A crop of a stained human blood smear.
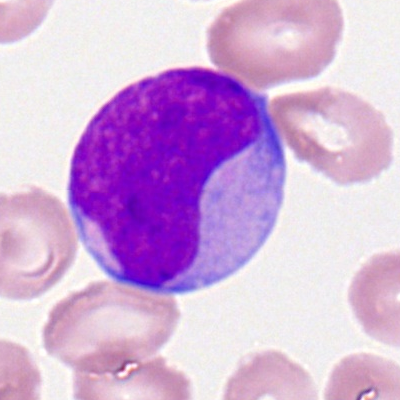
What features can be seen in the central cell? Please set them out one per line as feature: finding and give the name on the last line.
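Nucleus: indented, notch toward the lower right
Extent: nucleus fills most of the cell
Cytoplasm: mostly on the lower right side
Colour: pale greyish-blue cytoplasm
Granules: fine, faint, pinkish
Name: myeloblast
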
